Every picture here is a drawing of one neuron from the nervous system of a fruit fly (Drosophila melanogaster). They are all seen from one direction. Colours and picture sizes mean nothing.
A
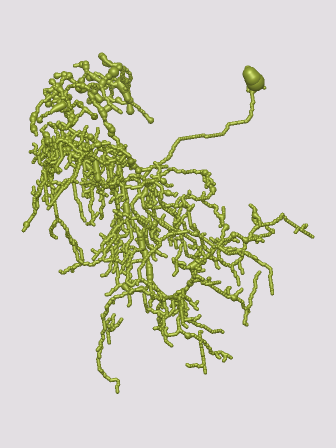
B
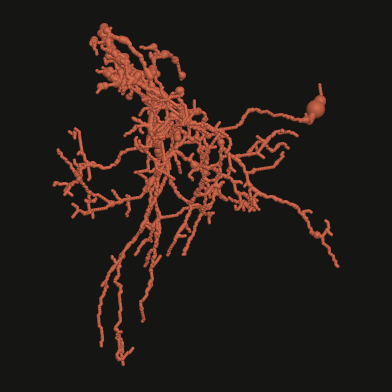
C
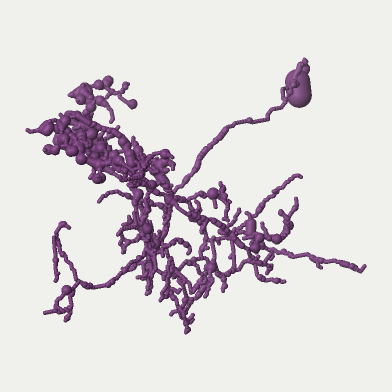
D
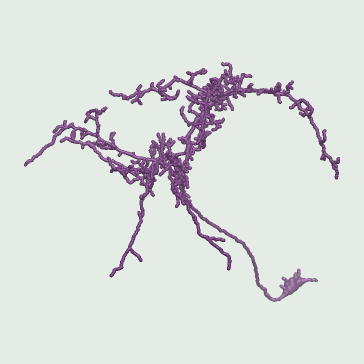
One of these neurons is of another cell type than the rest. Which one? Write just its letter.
D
